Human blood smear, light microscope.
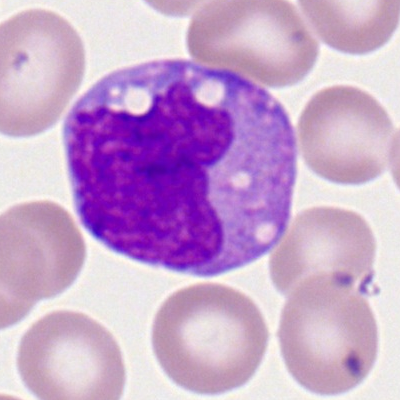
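Monocyte: the central cell of a stained human blood smear. The monocyte's dark purple chromatin forms a lacy, patchy pattern. Most of the cytoplasm lies right of the nucleus and contains several clear, round vacuoles, with only fine, faint granules and no large coarse ones.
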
